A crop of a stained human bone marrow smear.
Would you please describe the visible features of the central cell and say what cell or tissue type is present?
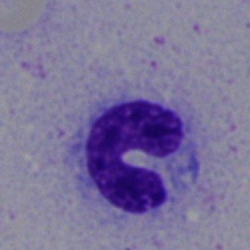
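First, the nucleus: it curves into a C or horseshoe shape. The gap in that curve opens toward the right side of the picture. Next, nucleoli: none are visible. Last, the cytoplasm: its outer edge is faint and blends into the background. This is a band neutrophil.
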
